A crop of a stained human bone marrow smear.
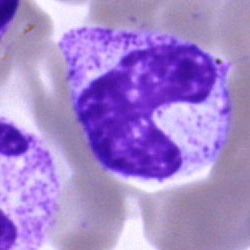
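Band neutrophil at the centre of a stained human bone marrow smear. Checked first, its nucleus is deeply indented into a kidney or horseshoe shape, with the notch opening toward the right side of the cell. Next, pale lilac cytoplasm fills the hollow of that notch. Last, the outline is irregular and angular rather than smoothly round.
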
